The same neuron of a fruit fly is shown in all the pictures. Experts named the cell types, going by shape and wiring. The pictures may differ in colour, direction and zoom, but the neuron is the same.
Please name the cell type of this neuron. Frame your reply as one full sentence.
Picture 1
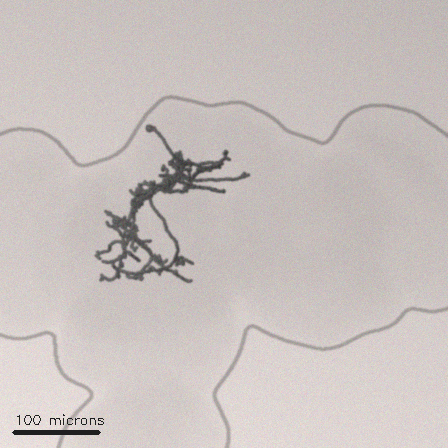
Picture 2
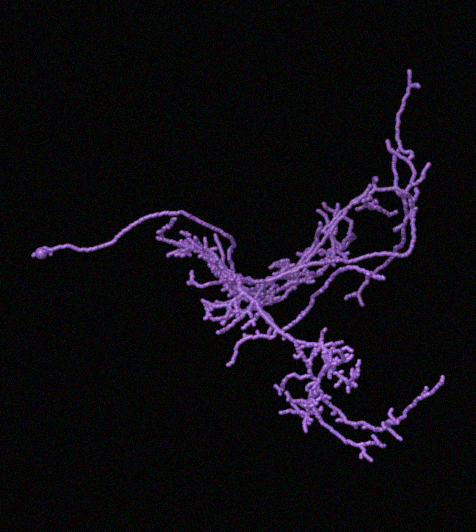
This neuron is an instance of the cell type SAD044.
